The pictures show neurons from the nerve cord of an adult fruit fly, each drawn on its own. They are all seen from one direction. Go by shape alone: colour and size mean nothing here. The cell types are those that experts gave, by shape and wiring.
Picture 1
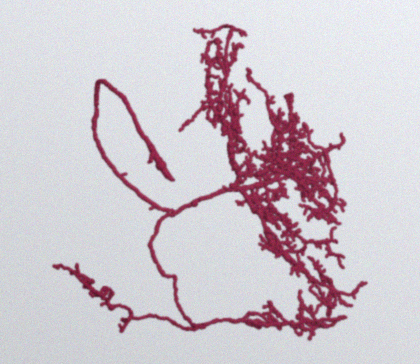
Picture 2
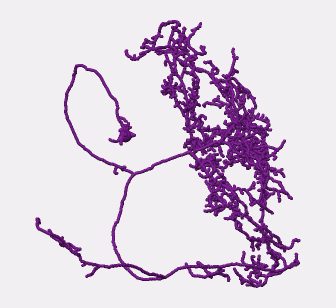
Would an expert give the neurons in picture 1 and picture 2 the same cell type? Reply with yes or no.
yes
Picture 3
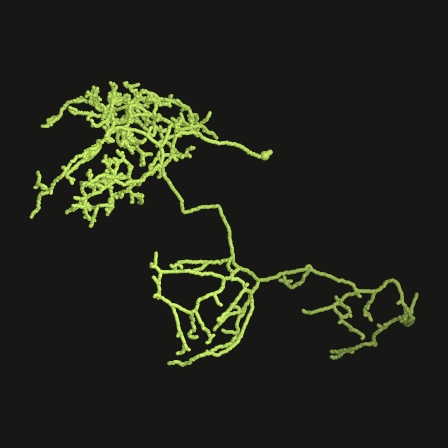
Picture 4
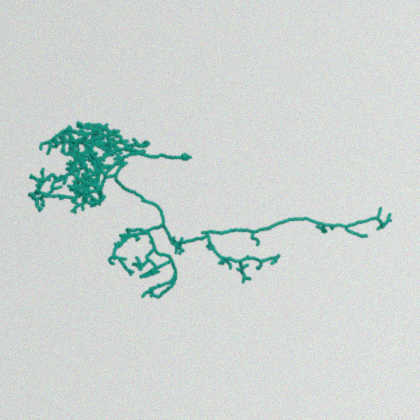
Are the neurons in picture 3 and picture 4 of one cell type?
yes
